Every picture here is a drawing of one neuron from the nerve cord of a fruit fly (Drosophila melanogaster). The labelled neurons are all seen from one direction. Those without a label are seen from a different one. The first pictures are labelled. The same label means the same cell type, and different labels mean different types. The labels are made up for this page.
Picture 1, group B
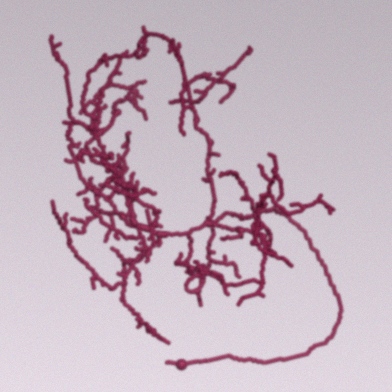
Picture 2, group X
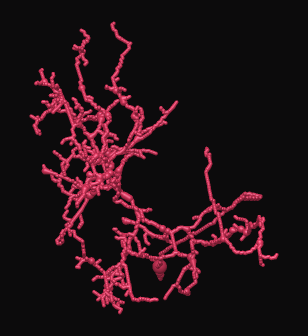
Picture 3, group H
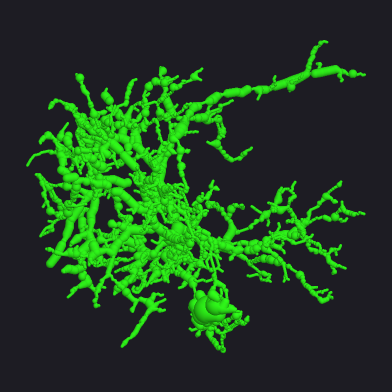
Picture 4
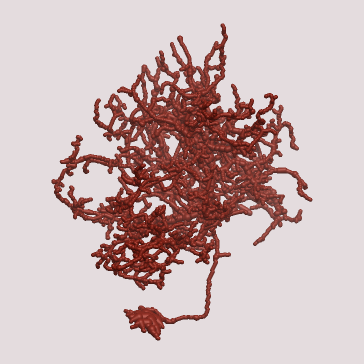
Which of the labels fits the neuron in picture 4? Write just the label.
group H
